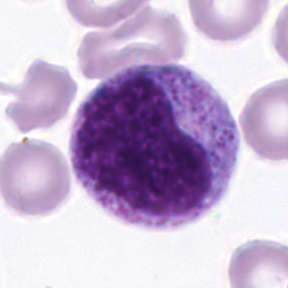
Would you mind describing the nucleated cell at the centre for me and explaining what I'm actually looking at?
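Round, smooth outline on this one. There's a notch on the upper right side of the nucleus that gives it a bean shape, and a paler area with fewer granules sits in that notch. No nucleoli visible in the nucleus either. It's a myelocyte.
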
